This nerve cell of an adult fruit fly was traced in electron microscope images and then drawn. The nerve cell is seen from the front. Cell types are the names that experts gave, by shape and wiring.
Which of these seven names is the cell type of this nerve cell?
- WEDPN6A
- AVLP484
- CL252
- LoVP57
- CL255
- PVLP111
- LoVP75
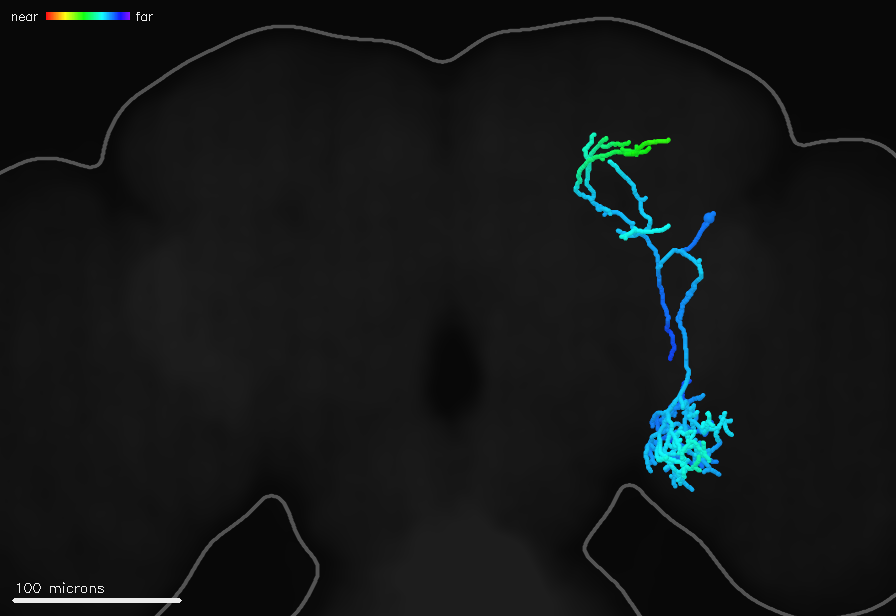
LoVP75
